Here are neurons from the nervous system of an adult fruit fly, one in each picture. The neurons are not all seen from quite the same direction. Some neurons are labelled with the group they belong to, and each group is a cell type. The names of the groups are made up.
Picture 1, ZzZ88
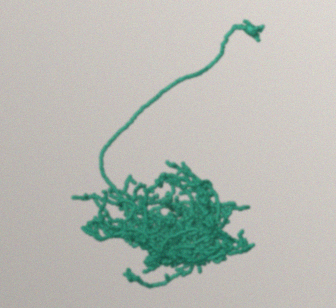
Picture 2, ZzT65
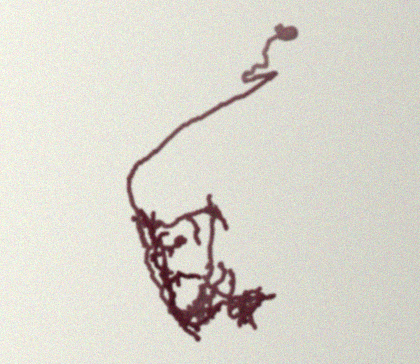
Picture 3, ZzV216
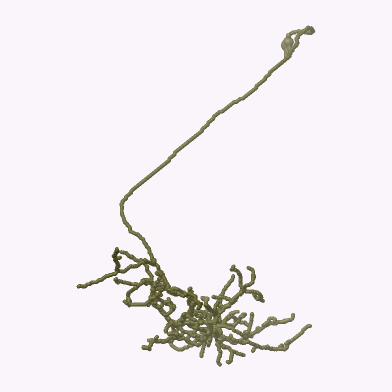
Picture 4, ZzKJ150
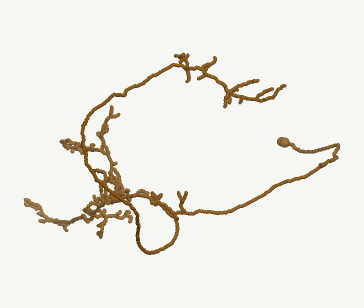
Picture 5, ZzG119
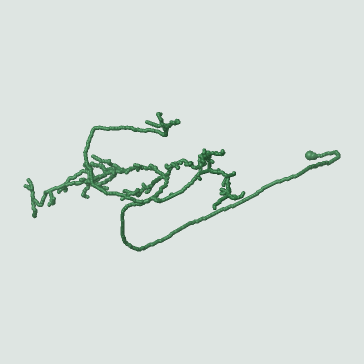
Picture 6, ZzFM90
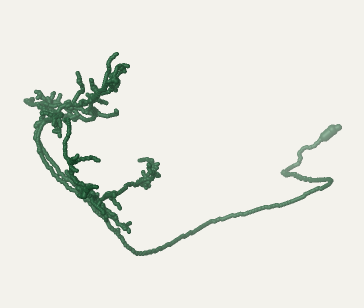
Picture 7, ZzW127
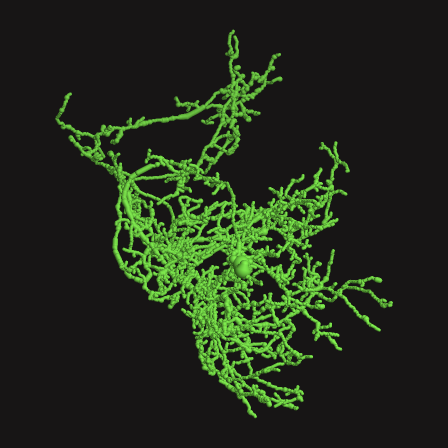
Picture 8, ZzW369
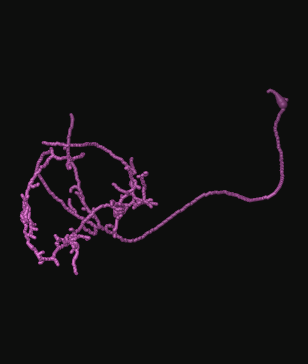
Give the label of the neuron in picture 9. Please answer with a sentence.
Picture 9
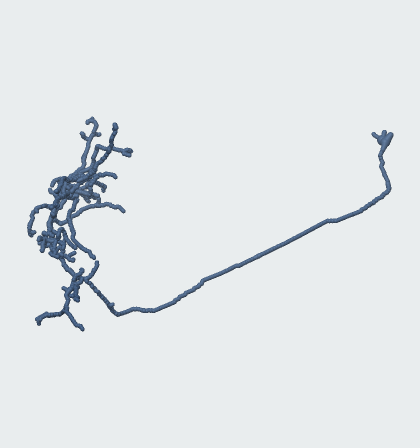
It belongs to ZzV216.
